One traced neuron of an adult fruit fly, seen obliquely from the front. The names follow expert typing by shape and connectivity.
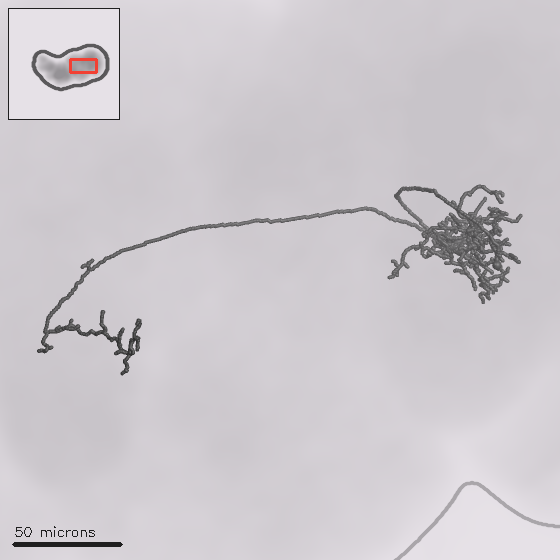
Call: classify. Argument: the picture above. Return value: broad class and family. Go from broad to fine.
central-brain intrinsic neuron; hemilineage VLPa2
